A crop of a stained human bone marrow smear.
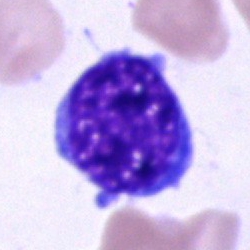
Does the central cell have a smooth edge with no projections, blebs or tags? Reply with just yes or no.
No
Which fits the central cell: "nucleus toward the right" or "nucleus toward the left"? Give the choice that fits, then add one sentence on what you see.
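Nucleus toward the right. The cytoplasm is a thin blue rim, widest on the left side.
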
